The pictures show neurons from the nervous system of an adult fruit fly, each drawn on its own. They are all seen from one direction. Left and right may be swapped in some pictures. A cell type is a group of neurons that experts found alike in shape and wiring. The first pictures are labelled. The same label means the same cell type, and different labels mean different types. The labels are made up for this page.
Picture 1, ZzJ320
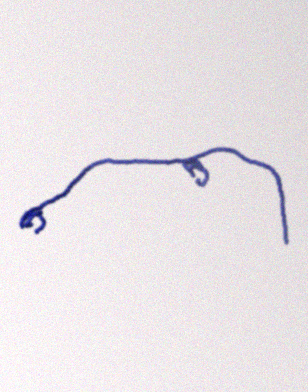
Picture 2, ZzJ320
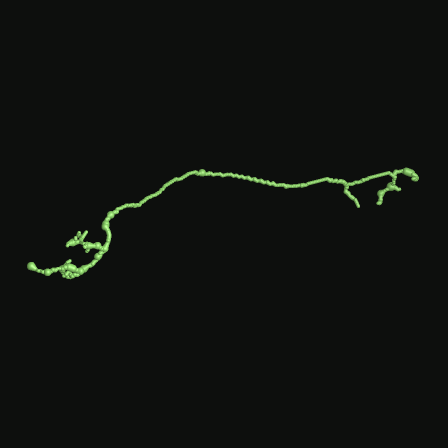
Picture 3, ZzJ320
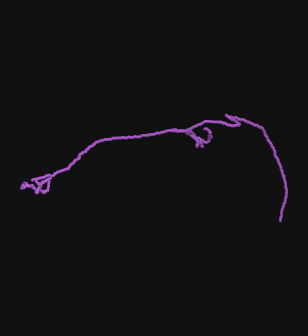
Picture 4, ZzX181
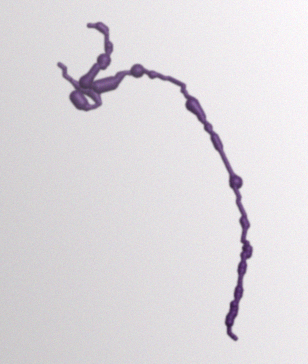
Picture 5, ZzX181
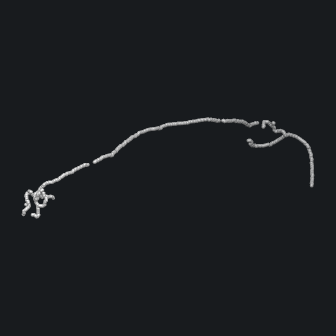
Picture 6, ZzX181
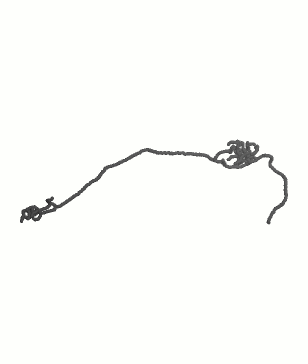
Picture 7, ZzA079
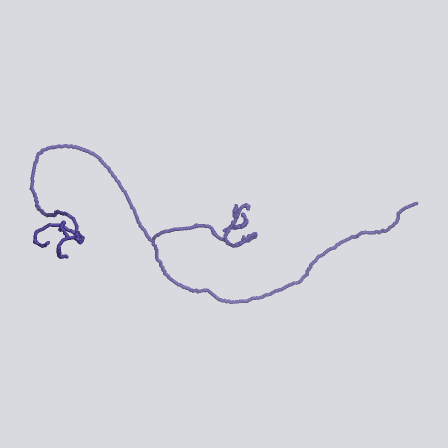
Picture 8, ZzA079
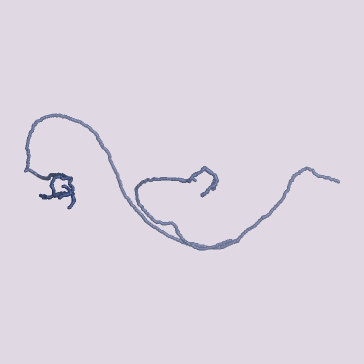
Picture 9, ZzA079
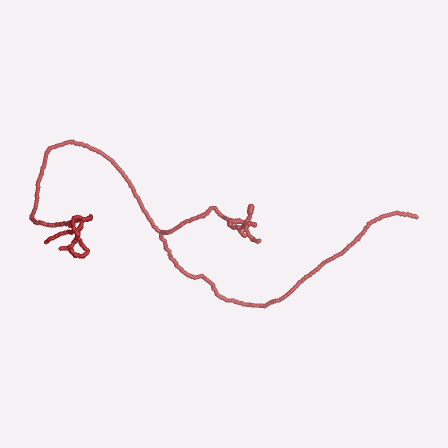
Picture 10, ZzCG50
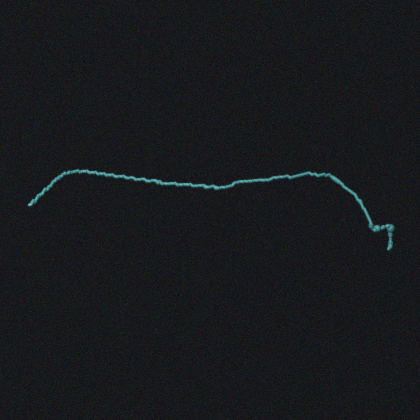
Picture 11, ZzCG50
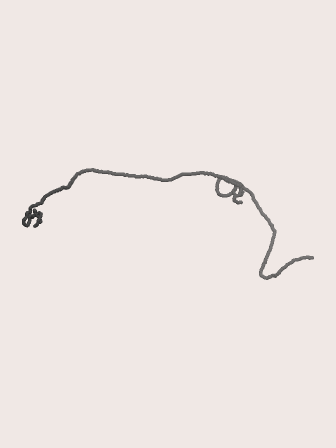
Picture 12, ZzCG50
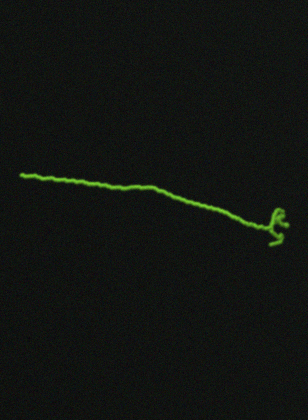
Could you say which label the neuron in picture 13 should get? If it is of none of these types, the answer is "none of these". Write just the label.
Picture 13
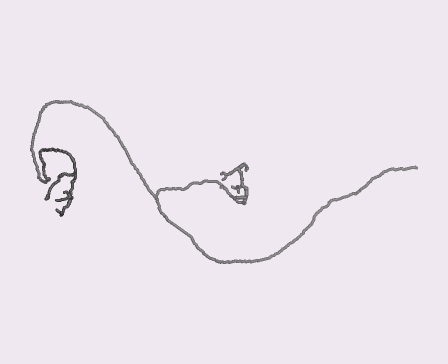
ZzA079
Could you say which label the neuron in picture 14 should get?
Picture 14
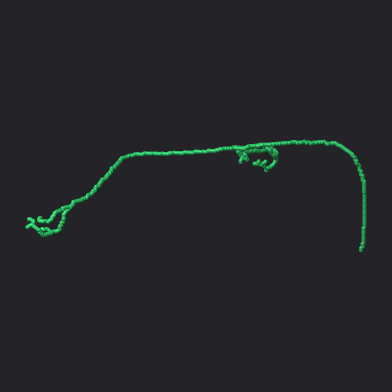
ZzJ320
